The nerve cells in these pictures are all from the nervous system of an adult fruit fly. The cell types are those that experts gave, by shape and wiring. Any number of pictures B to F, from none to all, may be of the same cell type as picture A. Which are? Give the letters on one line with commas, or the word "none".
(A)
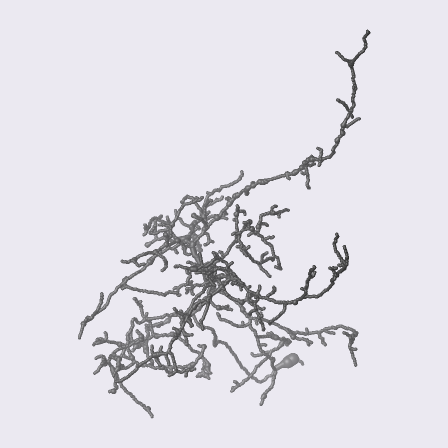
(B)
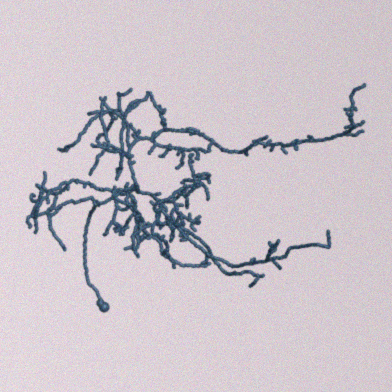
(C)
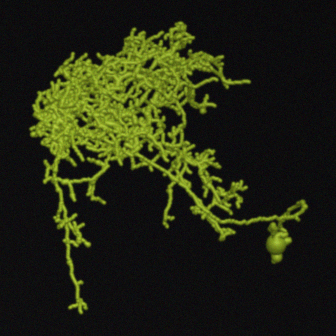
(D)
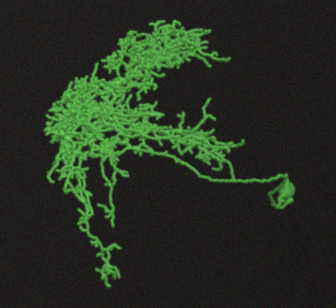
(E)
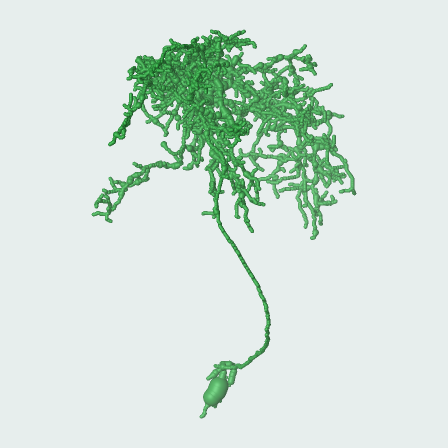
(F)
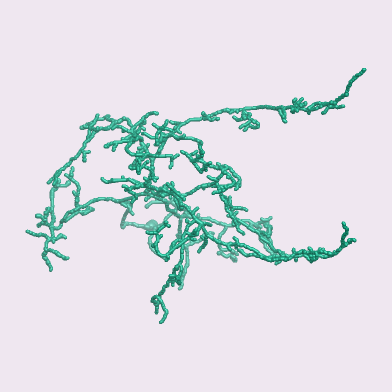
B, F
